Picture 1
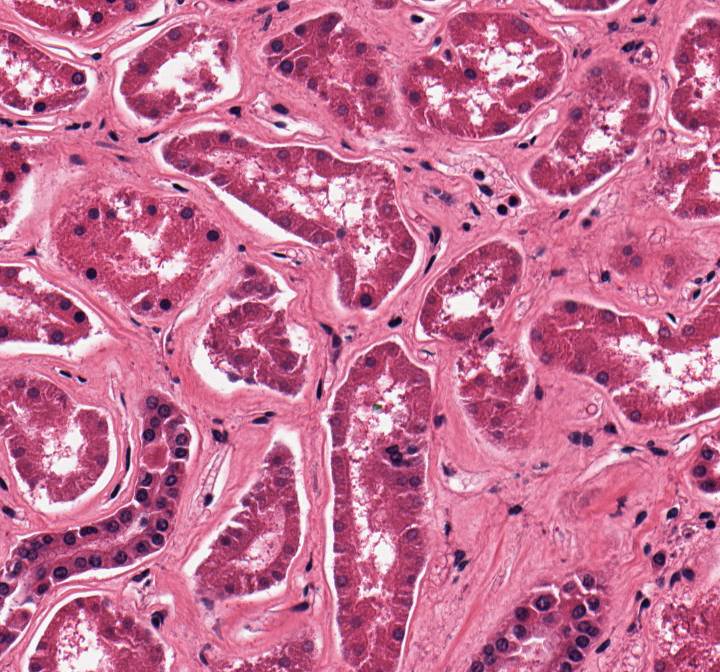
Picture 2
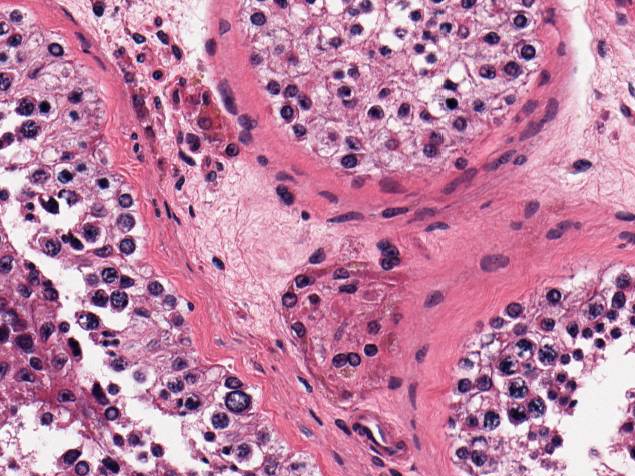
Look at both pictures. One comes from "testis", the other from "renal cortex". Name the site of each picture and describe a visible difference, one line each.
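Picture 1: renal cortex. Most tubules are lined by a single layer of cuboidal to low columnar cells with abundant granular eosinophilic cytoplasm.
Picture 2: testis. The tubules are filled by several layers of crowded cells with round dark nuclei and pale, finely vacuolated cytoplasm.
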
